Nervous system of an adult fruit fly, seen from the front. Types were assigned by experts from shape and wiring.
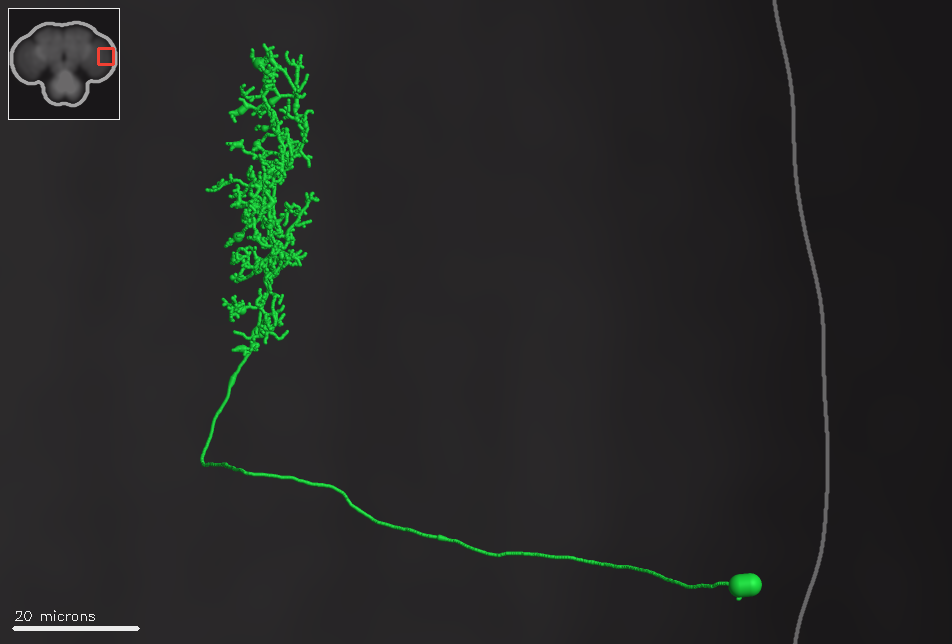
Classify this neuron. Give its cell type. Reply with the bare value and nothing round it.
LPi34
